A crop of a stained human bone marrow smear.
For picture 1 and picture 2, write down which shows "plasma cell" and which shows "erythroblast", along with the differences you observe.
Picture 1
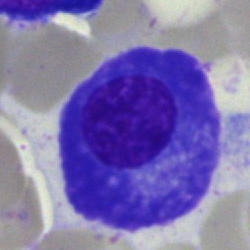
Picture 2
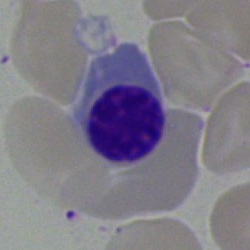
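The plasma cell is shown in picture 1, and the erythroblast in picture 2. In the plasma cell, the nucleus lies off-centre, toward the upper left.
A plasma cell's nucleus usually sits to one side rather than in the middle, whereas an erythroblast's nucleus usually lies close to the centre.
The plasma cell's cytoplasm is abundant and deep blue, with a paler, mottled area below and to the right of the nucleus.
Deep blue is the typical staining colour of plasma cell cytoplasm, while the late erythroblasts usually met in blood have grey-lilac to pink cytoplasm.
Both cells have dark purple chromatin, which is coarsely clumped in the plasma cell and dense with a few small lighter patches in the erythroblast. The erythroblast's cytoplasm shows neither granules nor vacuoles.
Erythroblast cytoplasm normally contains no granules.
The outlines also differ: the plasma cell has small rounded bulges along its upper edge, while the erythroblast is irregular and angular, moulded against the neighbouring red cells. Part of another deep blue cell shows at the top-left corner of picture 1, and a pale, ring-like object with a lilac tint touches the top edge of the erythroblast.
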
